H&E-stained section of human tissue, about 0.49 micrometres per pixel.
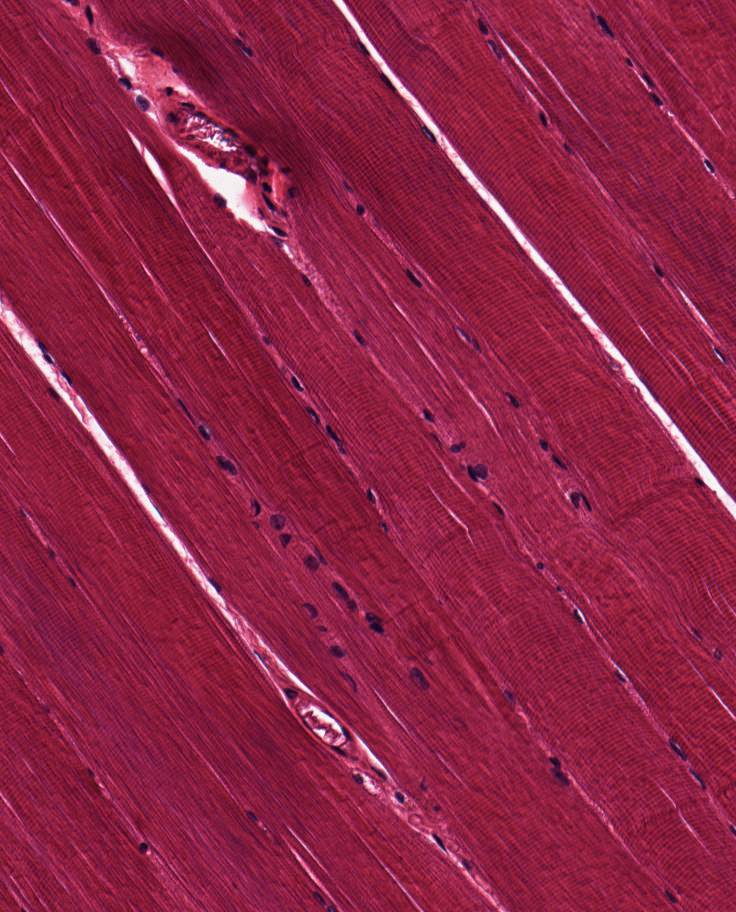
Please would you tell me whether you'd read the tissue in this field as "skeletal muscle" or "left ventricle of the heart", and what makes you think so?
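This is skeletal muscle. The fibres run side by side without branching or joining one another.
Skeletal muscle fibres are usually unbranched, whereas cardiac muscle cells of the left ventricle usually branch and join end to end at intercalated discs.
The small dark elongated nuclei lie at the fibre edges, not in the centres.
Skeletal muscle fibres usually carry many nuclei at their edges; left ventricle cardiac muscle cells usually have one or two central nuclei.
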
